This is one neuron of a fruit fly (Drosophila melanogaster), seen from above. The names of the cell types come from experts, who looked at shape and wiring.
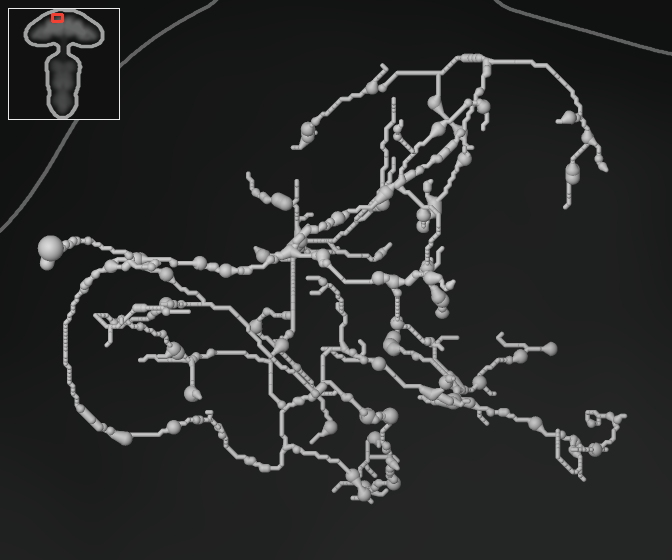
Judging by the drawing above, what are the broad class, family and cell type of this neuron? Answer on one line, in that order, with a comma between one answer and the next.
central-brain intrinsic neuron, hemilineage ALl1_dorsal, lLN13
